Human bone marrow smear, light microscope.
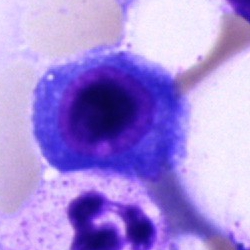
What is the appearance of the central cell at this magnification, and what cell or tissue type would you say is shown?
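Roughly round, with a slightly uneven edge, this cell has dense chromatin that is very dark, nearly black, at the nuclear centre. The nucleus has a lighter reddish-purple rim. A moderate band of deep blue cytoplasm encircles it completely. This is a plasma cell.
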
